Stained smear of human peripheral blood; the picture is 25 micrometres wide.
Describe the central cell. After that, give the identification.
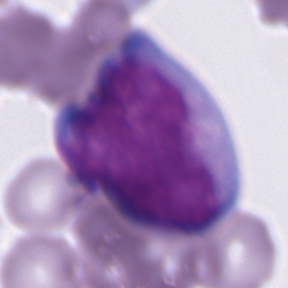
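Most of the cell is taken up by the nucleus, which has a notch in its upper left edge. Its chromatin is fine and evenly spread, with no coarse dark clumps. The rim of cytoplasm is widest on the right side of the cell. This cell is a myeloblast.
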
